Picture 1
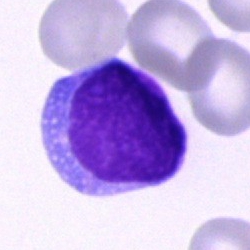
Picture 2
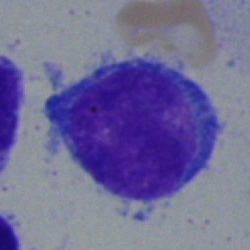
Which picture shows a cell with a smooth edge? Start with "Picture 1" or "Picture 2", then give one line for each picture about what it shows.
Picture 1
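Picture 1: The cell outline is rounded with a smooth edge.
Picture 2: Small ragged tufts stick out from the cell surface at several points.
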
